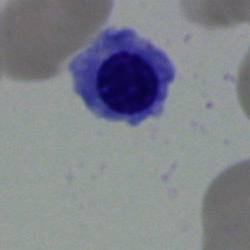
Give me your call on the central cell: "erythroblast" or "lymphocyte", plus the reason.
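It is an erythroblast. Check the nucleus first: its chromatin is dense and stains very dark purple.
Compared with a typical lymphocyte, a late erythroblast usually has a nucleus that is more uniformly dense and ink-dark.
Otherwise, as seen: an irregular outline with small rounded bumps, a moderate rim of blue cytoplasm on all sides of the nucleus, and no granules in it.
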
